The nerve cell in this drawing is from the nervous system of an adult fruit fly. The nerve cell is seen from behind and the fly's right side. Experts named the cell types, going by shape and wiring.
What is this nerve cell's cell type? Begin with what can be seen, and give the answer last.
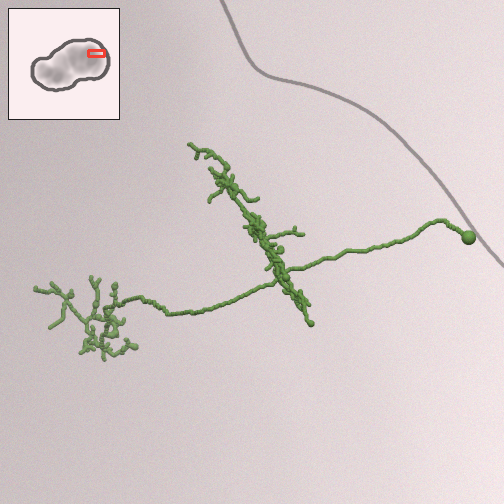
The cell body can be seen on the right of the picture. Dozens of branch ends can be seen. It is an optic-lobe intrinsic neuron. The cell type is Tm34.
